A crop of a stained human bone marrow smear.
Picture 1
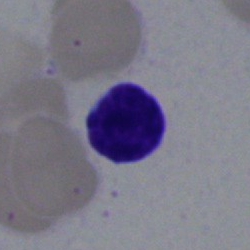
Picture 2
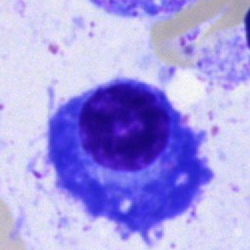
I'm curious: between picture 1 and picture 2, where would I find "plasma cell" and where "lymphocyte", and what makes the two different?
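Let's sort them first: picture 1 is the lymphocyte, picture 2 the plasma cell. Begin with the cytoplasm, since that is where they part most clearly: around the lymphocyte little or none can be seen, while the plasma cell has cytoplasm of a deep blue.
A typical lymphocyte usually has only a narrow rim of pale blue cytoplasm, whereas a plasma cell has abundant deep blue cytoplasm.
Now look at the edge of the plasma cell: its outline is irregular, with short ragged bulges. The chromatin, by contrast, looks much alike in the two, dark purple and densely clumped in the lymphocyte and dense dark purple in the plasma cell. No granules are seen in the lymphocyte, and the plasma cell's cytoplasm shows no distinct granules either. In the lymphocyte, no nucleoli can be seen in the nucleus.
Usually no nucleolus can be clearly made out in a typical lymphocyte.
As for neighbours, pale red cells lie to the left of the lymphocyte, and a pale grey non-nucleated cell lies near the upper right of the plasma cell.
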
